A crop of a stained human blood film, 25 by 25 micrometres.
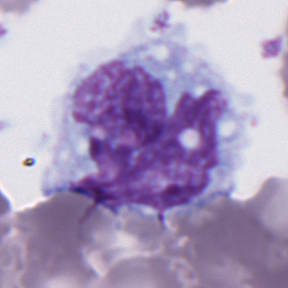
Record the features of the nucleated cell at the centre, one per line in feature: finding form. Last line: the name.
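Nucleus: large and irregular, deep notch at upper right
Chromatin: fine and lacy, not coarsely clumped
Cytoplasm: foamy, with many small clear vacuoles
Nuclear hole: single, round and clear, in the right part of the nucleus
Name: monocyte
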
